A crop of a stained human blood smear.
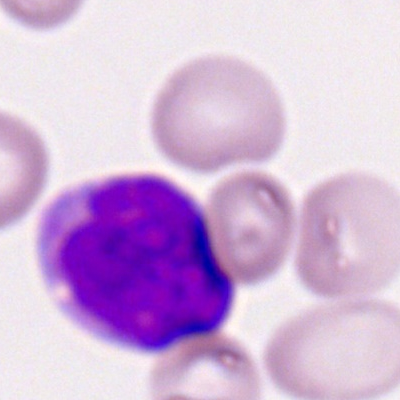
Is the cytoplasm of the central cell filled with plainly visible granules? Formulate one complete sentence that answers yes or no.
No, visible granules are absent from the cytoplasm of this cell.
